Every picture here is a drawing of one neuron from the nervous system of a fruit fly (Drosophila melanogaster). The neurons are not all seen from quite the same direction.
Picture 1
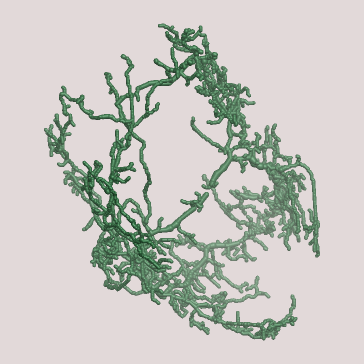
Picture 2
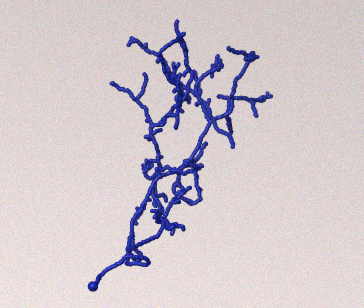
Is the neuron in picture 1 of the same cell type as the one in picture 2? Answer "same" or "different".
different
